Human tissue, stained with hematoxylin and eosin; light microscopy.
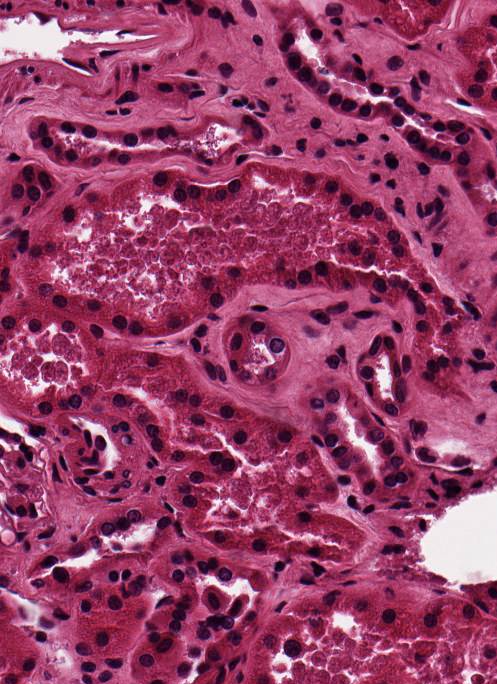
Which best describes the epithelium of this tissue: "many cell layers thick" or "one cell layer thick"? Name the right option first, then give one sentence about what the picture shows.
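One cell layer thick. Most tubules are lined by a single layer of cuboidal cells with round, dark nuclei.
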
